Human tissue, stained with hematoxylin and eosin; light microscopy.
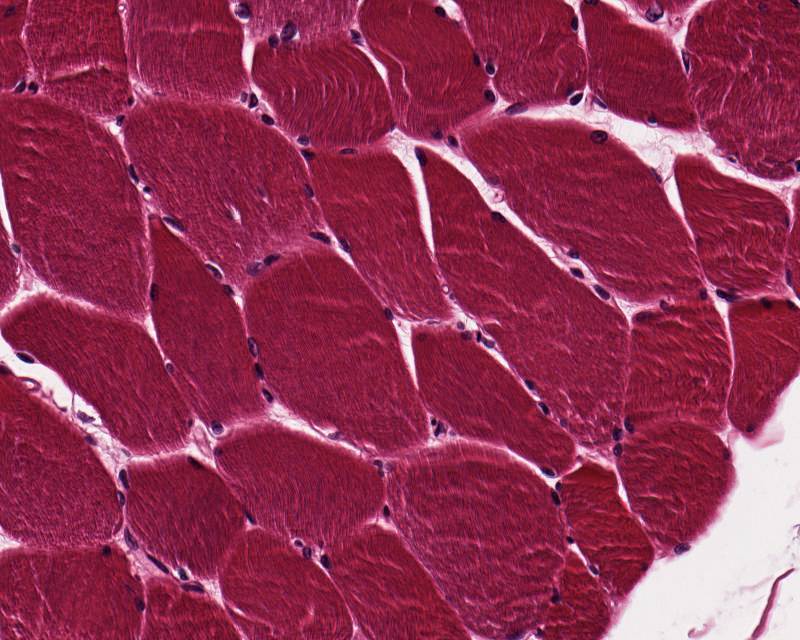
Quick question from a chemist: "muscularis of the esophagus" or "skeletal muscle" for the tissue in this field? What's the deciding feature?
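This is skeletal muscle. Its fibre nuclei lie at the edges of the fibres rather than in their centres.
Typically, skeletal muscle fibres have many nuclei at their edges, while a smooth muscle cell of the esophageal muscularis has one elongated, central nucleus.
The nuclei are small, dark-staining and flattened or oval; the cytoplasm is deeply eosinophilic with a fine fibrillar texture.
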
